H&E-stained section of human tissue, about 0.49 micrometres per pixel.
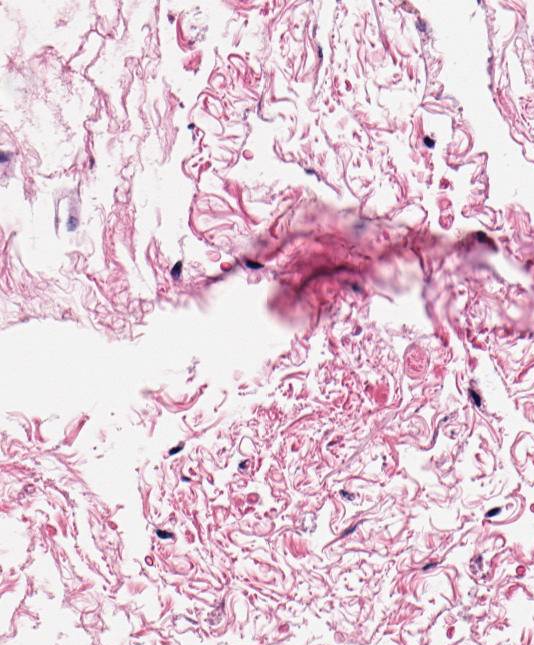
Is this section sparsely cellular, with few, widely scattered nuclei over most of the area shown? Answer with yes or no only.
Yes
